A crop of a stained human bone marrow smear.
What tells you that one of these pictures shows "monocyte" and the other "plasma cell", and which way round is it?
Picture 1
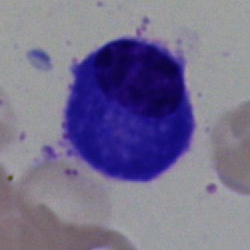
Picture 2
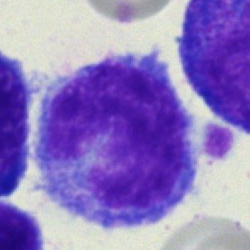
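Let me sort these out: the plasma cell is in picture 1, and the monocyte is in picture 2. Looking at the plasma cell, its outline is roughly round but has a few slightly flattened sides, and its nucleus sits off-centre, toward the top of the cell.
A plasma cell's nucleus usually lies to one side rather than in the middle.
Its cytoplasm is a deep, intense blue.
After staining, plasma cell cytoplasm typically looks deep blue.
The monocyte, for its part, is roughly round too, but its upper margin carries small ragged projections. Its chromatin is finely granular and purple, with a paler zone near the centre of the nucleus. Around the edges, I notice small purple specks just outside the upper and left sides of the plasma cell, and a small purple fragment just to the right of the monocyte.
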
